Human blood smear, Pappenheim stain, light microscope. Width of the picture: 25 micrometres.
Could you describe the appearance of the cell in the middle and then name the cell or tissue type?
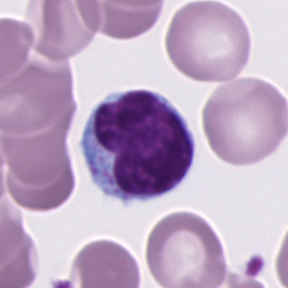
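This one's about 10 micrometres across, and its nucleus, roughly 9 by 8 micrometres, sits off-centre toward the right, taking up about 70% of the cell's area. The chromatin is dark purple and coarsely clumped. The cytoplasm is pale blue, with fine reddish-purple granules scattered through it. So it's a typical lymphocyte.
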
